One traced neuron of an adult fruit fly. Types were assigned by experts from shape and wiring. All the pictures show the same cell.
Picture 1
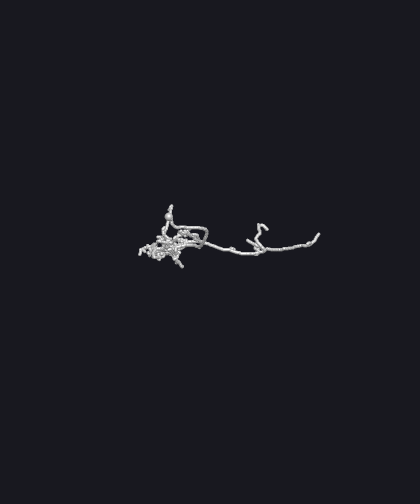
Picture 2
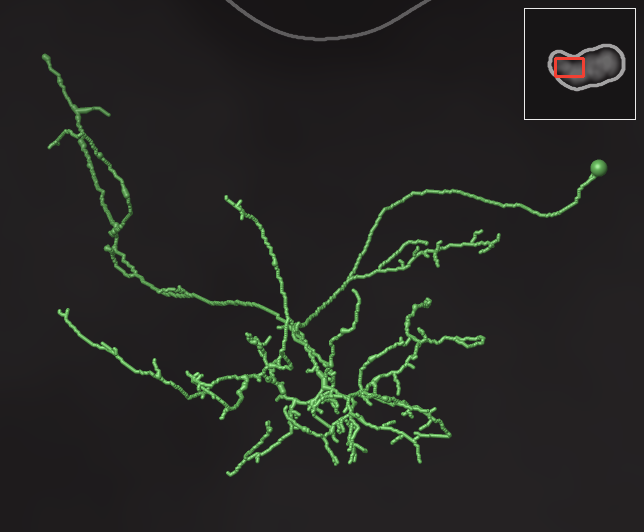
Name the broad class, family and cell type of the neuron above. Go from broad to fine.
nerve-cord intrinsic neuron; hemilineage 11A; IN11A027_b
